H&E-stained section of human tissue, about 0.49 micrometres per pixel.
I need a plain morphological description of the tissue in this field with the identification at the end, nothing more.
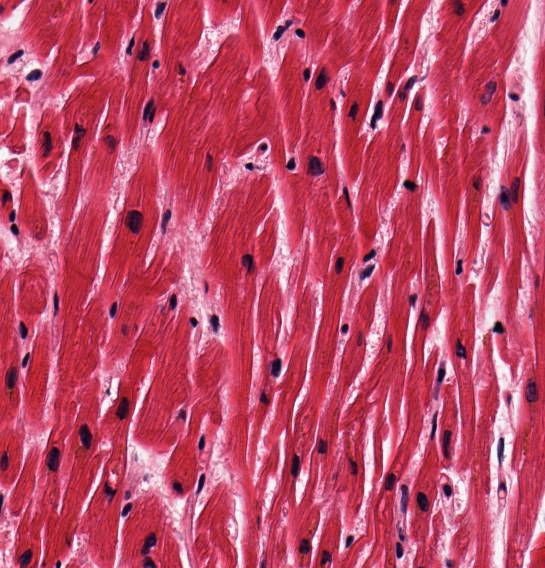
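Many fibres branch and join neighbouring fibres. Nuclei central within the fibres, not at their edges; oval, dark purple. Cytoplasm deep pink-red throughout the field. This is the left ventricle of the heart.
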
